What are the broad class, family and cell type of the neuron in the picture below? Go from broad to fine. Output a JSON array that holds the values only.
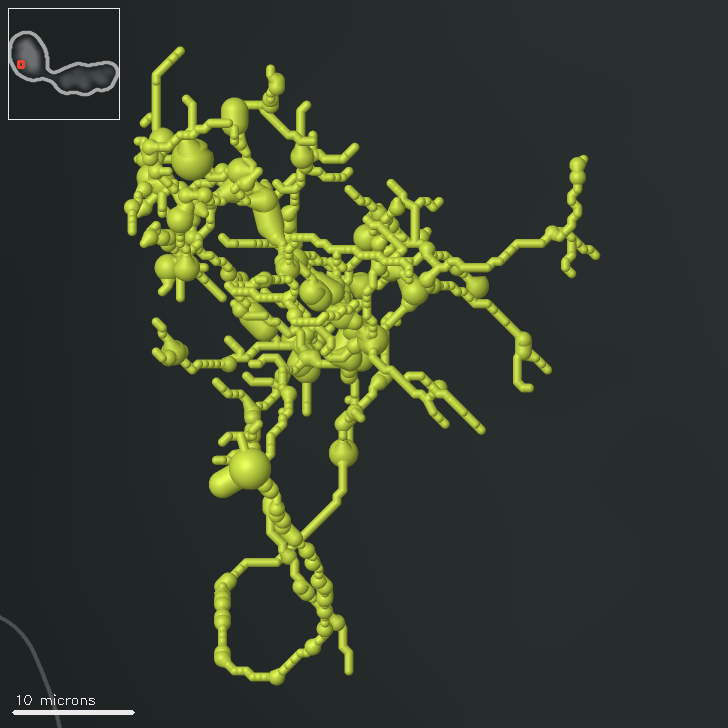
["central-brain intrinsic neuron", "hemilineage TRdm", "GNG388"]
